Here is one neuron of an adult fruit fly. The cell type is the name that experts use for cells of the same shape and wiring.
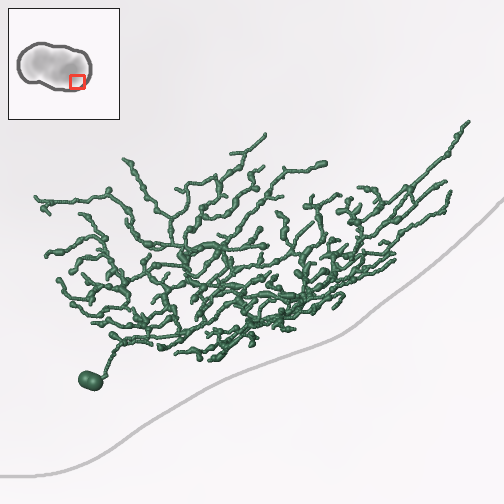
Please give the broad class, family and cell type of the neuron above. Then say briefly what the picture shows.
It is an optic-lobe intrinsic neuron. Its family is Dm. The cell type is Dm18. The cell body is at the lower left of the picture. The picture shows dozens of branch ends.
